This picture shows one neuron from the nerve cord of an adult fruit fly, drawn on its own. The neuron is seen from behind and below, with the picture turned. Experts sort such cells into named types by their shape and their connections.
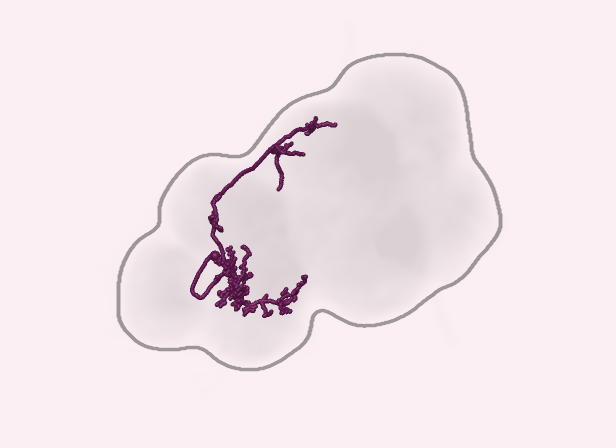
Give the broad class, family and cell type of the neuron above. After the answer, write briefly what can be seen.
Its broad class is nerve-cord intrinsic neuron. Its family is hemilineage 19B. Its cell type is IN19B082. In this view it is taller than it is wide.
